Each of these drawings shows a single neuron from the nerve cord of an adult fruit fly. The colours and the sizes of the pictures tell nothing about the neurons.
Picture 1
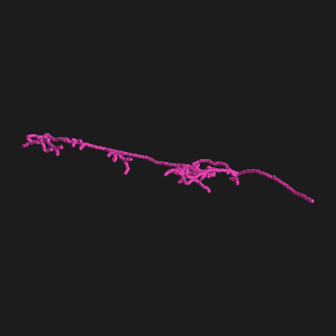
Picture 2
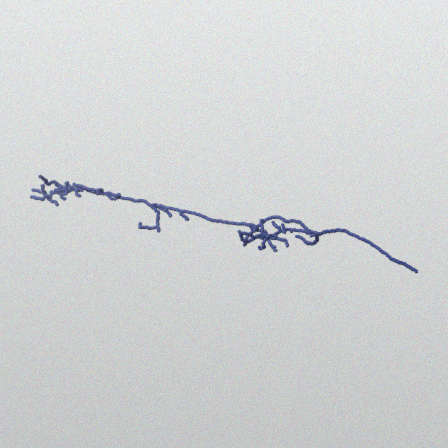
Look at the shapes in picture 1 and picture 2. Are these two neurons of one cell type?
yes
